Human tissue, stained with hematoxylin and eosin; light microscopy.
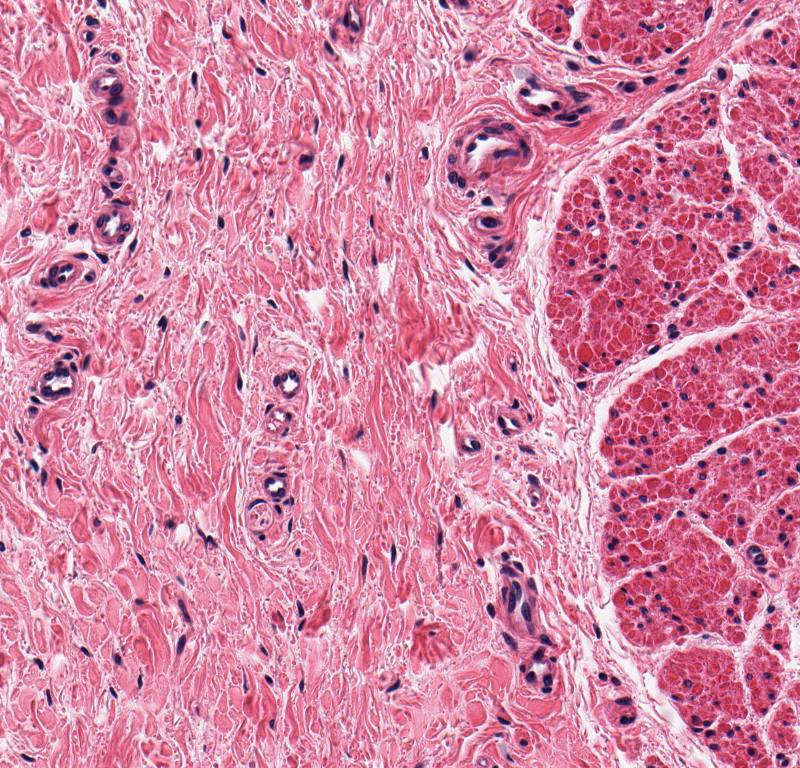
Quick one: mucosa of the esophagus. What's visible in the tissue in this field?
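Dense fibrous stroma occupies the left two-thirds of the field, with a block of muscle bundles in the right third. This muscle is cut in cross-section, its small polygonal fibre profiles grouped into bundles that are separated by thin, pale fibrous septa. The muscle cells have small round dark nuclei scattered throughout the bundles.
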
